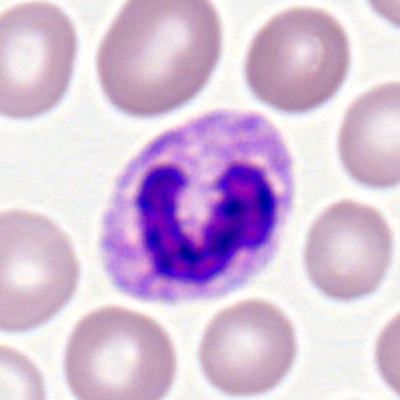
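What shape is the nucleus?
It is bent into a U, with the opening facing upward.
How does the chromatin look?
Dark purple and coarsely clumped.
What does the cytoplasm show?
It is plentiful and pale pinkish-lilac, with fine pinkish-violet granules scattered through it.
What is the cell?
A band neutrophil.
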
